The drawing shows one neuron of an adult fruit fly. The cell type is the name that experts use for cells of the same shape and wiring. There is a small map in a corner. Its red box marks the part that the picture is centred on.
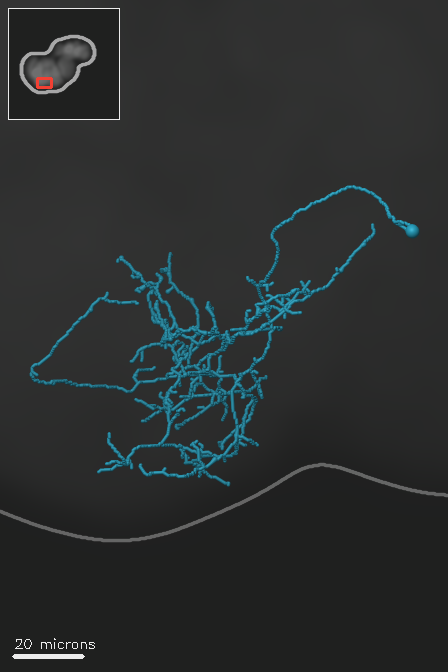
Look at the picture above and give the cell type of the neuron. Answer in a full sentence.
The cell type is SMP409.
